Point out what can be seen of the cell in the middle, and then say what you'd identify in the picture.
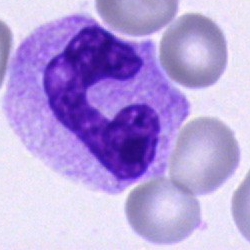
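First, the nucleus: a curved band shaped like the letter C, open toward the right. Next, the chromatin: dark purple and clumped, with lighter patches between the clumps. Then the cytoplasm: abundant and pale lilac, with only fine, faint granularity and no large coarse granules. This is a band neutrophil.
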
